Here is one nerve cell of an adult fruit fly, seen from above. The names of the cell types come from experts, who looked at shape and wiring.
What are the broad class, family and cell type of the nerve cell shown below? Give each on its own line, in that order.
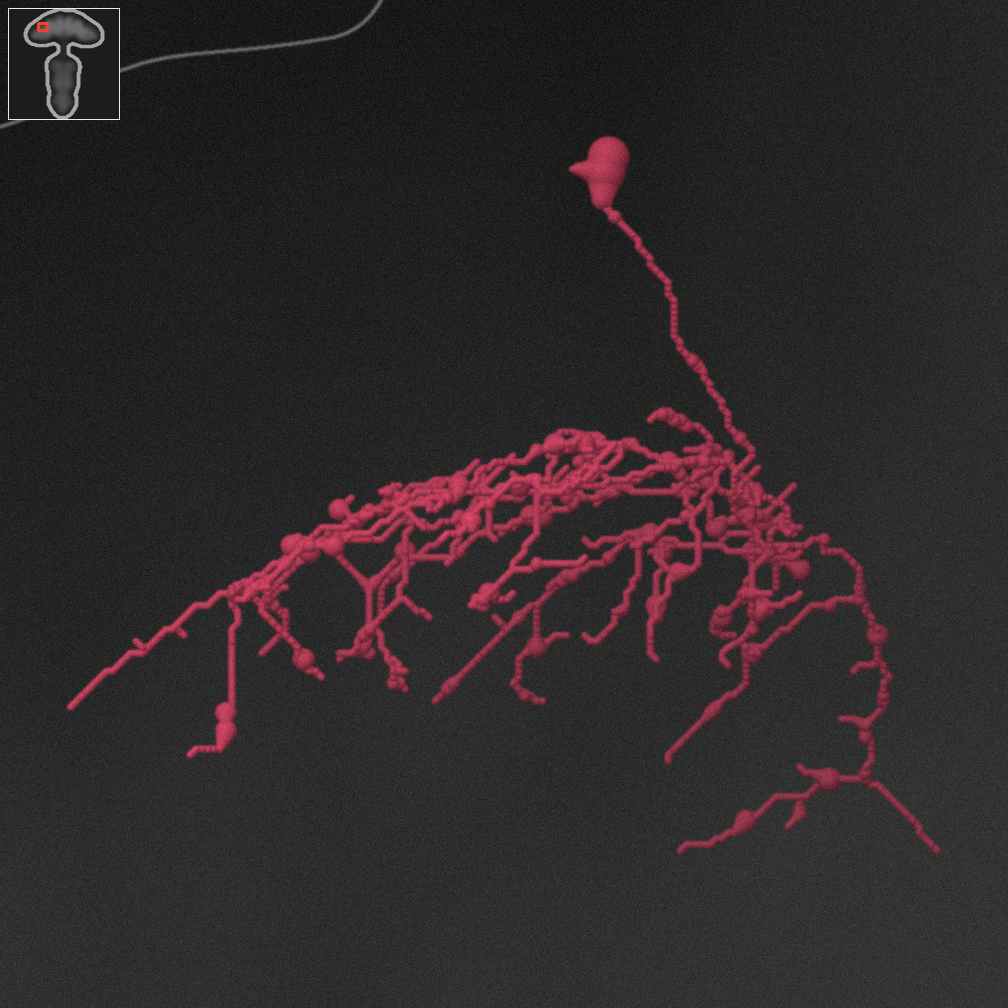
optic-lobe intrinsic neuron
Cm
Cm17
